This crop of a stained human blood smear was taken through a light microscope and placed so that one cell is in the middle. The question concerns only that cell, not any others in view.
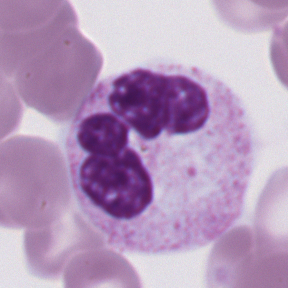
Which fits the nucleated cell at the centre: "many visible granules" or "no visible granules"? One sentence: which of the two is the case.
In the cytoplasm of this cell, many granules are visible.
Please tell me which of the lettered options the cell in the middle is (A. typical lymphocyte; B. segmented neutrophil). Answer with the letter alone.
B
